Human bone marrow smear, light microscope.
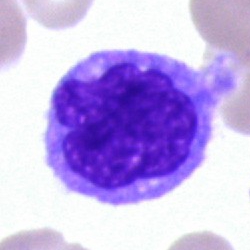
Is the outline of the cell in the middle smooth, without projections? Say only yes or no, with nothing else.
No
